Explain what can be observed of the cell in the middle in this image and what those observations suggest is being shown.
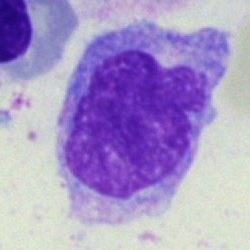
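Nucleus occupies most of the cell. Upper nuclear border notched and folded. Chromatin fine and lacy, not coarsely clumped. Cytoplasm holds fine, faint pinkish-lilac granules. Cell type: monocyte.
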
